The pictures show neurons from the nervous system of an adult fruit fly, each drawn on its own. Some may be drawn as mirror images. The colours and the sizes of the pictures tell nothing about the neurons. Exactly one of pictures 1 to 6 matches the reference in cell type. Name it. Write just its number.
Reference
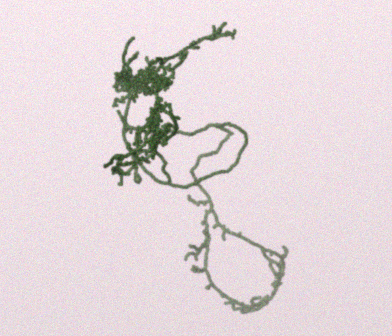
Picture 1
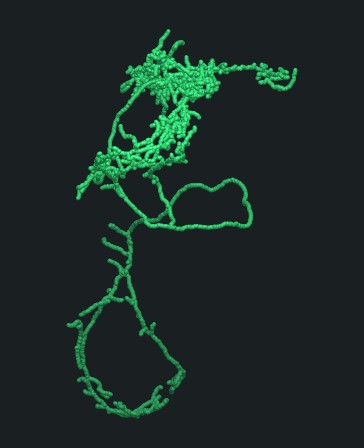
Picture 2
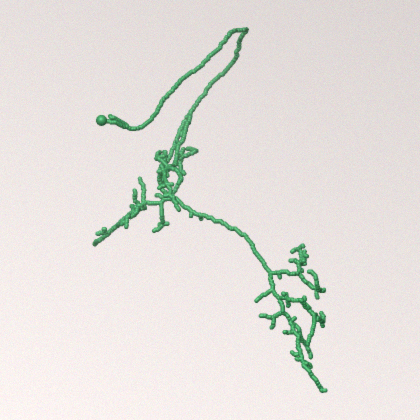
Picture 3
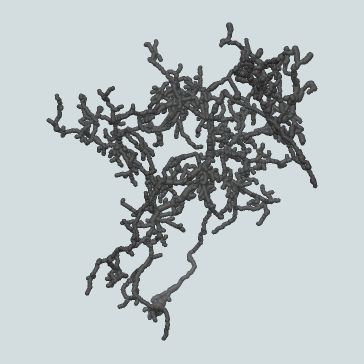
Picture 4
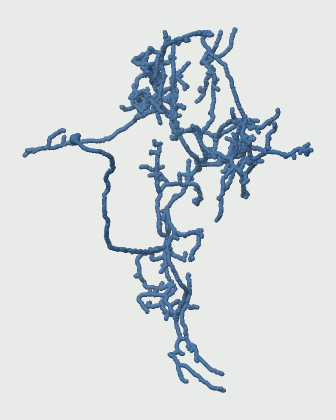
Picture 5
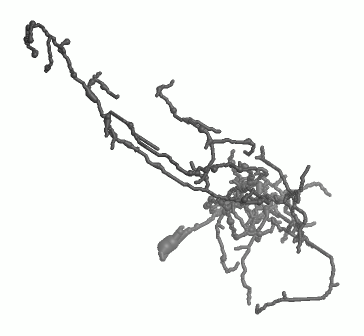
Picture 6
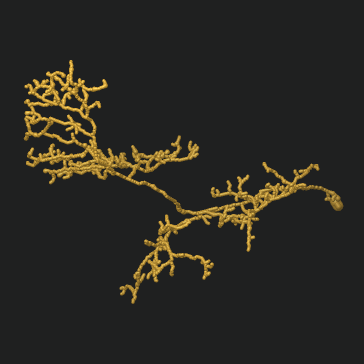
1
